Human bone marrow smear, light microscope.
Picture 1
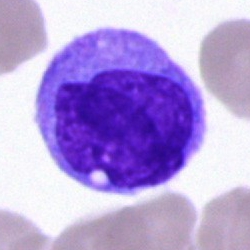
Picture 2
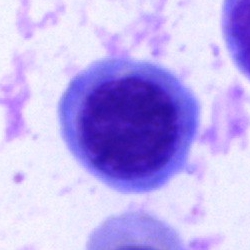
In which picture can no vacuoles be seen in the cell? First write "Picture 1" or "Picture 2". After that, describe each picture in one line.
Picture 2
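In picture 1: One small clear vacuole sits at the lower left edge of the nucleus.
In picture 2: No vacuoles are seen in the cytoplasm.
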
